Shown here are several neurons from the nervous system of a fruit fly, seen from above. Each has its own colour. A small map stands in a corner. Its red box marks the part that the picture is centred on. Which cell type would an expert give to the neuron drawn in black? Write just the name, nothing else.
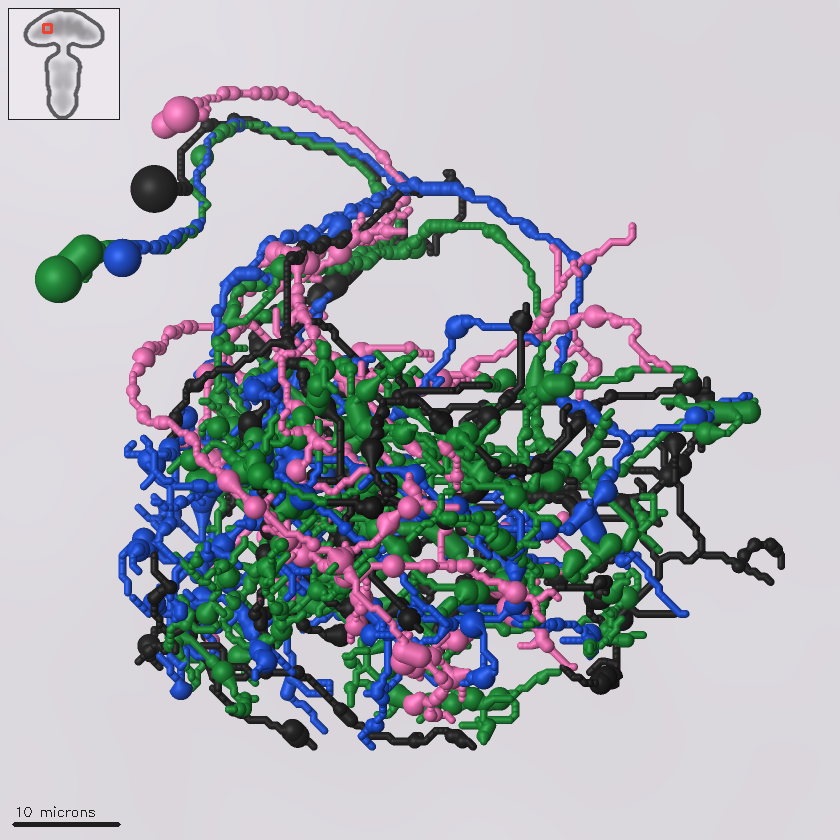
LHAV4a5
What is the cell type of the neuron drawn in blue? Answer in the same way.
LHAV4a1_a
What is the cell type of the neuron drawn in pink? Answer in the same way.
LHAV4g4_b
